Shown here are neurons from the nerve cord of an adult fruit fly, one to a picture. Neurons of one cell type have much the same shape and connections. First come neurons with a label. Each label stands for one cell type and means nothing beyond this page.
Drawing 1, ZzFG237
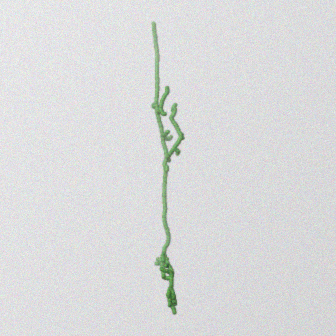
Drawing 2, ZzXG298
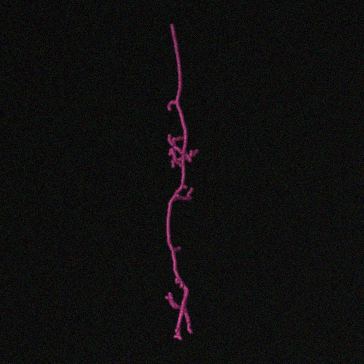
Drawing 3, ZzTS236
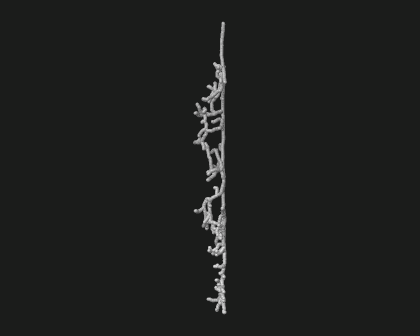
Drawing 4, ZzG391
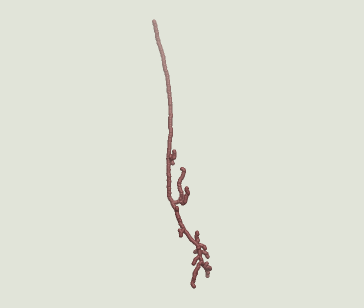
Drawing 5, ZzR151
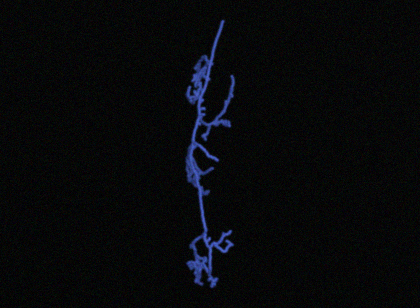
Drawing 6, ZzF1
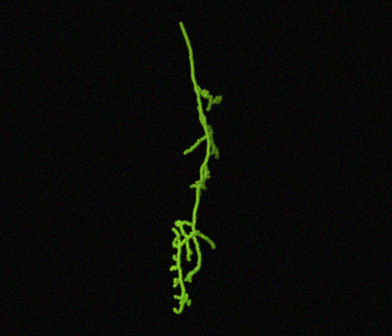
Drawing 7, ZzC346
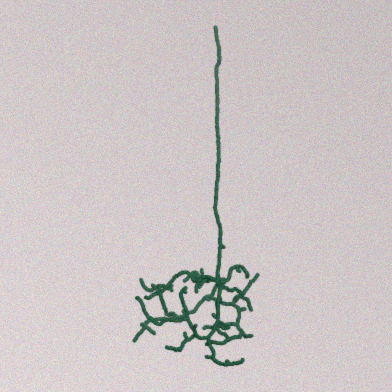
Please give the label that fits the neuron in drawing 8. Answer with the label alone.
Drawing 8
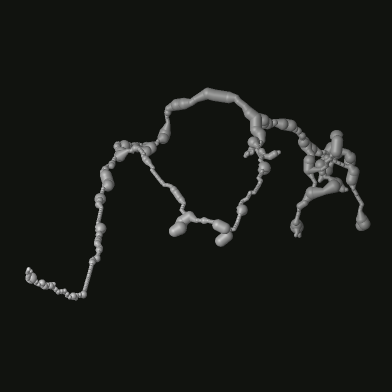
ZzG391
